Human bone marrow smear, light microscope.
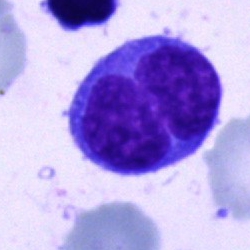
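Blast in the middle of this stained bone marrow smear. Its chromatin is clumped into a mottled pattern. The cytoplasm is deep blue, with no granules or vacuoles visible.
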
